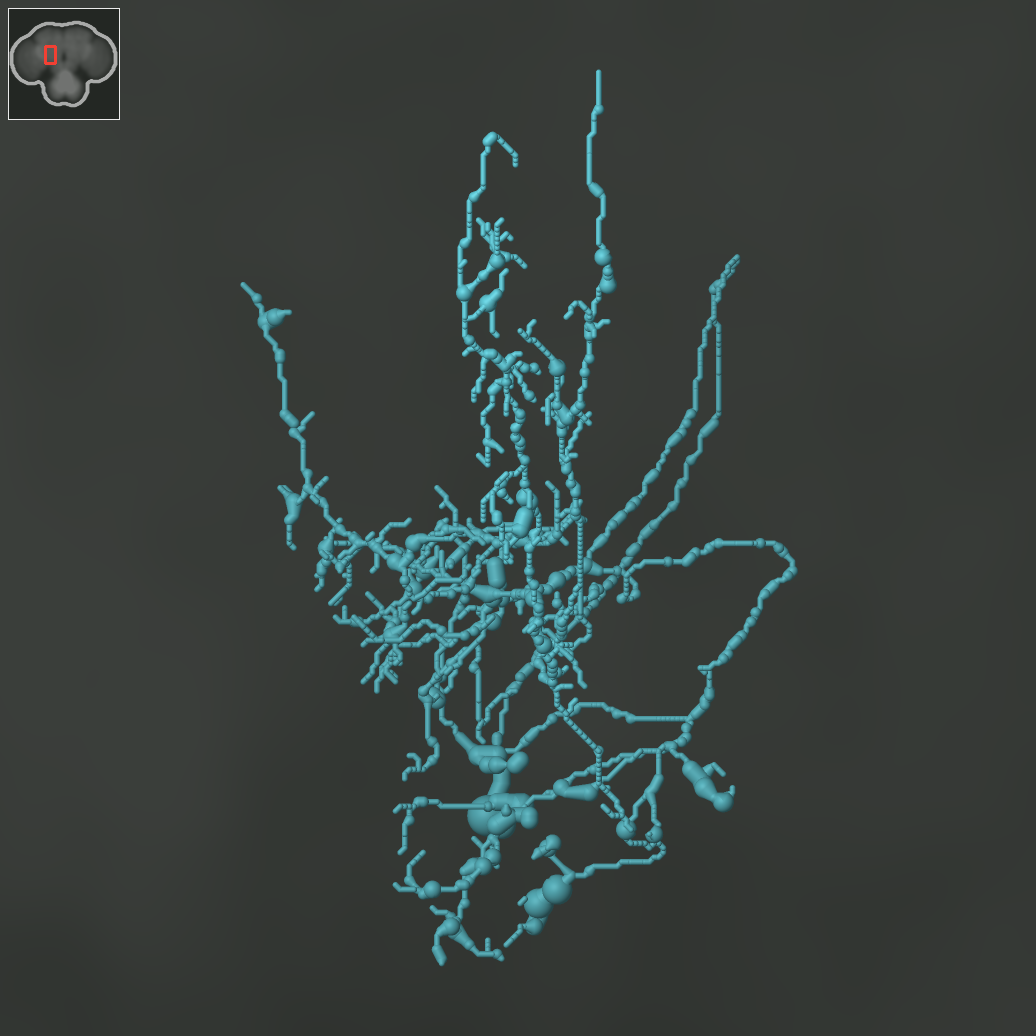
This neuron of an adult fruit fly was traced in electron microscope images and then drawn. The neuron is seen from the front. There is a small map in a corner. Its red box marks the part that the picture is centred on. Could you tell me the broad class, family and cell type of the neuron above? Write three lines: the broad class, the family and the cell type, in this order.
central-brain intrinsic neuron
hemilineage DM5_ventral
WED132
